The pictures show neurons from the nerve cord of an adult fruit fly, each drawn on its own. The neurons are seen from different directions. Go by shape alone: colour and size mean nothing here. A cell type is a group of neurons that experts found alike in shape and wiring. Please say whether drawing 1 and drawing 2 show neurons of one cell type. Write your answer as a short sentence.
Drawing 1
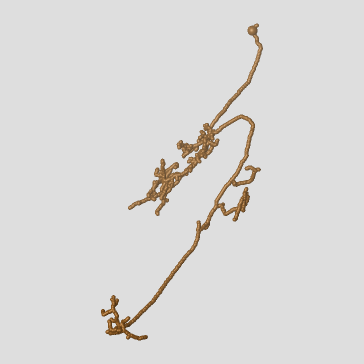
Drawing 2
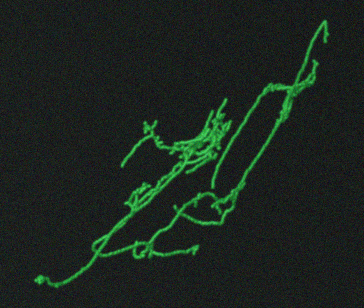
They are of different cell types.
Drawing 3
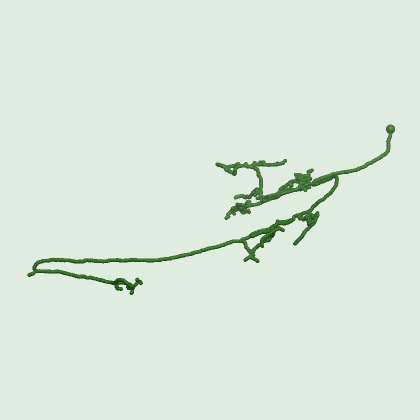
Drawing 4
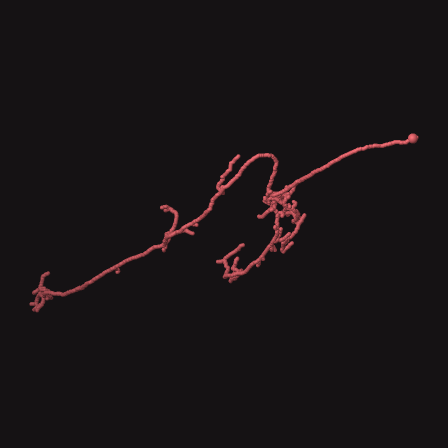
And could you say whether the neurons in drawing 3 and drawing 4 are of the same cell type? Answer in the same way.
They are of different cell types.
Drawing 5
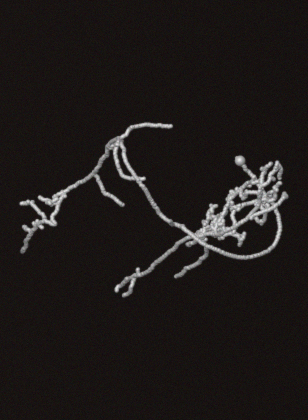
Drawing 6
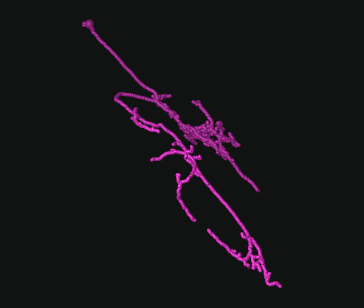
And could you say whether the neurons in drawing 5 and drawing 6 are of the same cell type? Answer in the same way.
They are of different cell types.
